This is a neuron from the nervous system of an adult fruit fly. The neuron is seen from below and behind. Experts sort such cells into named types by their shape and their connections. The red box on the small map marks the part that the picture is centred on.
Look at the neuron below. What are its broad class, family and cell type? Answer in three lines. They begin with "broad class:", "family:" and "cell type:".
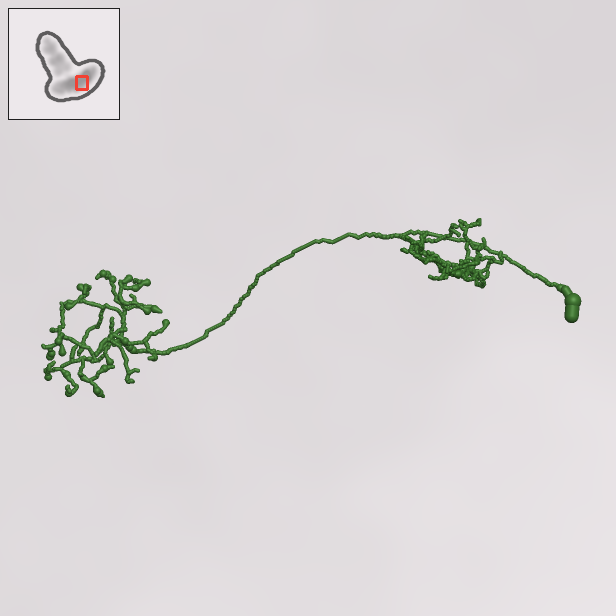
broad class: central-brain intrinsic neuron
family: hemilineage EBa1
cell type: ER1_a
